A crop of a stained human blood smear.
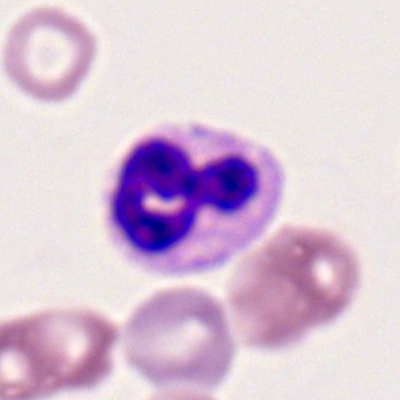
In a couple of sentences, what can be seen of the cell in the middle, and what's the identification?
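Look first at the nucleus: its larger lobe lies on the left side of the cell. You won't find any nucleoli in it. The cytoplasm is pale pinkish-lilac, with no coarse orange-red granules. This is a segmented neutrophil.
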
